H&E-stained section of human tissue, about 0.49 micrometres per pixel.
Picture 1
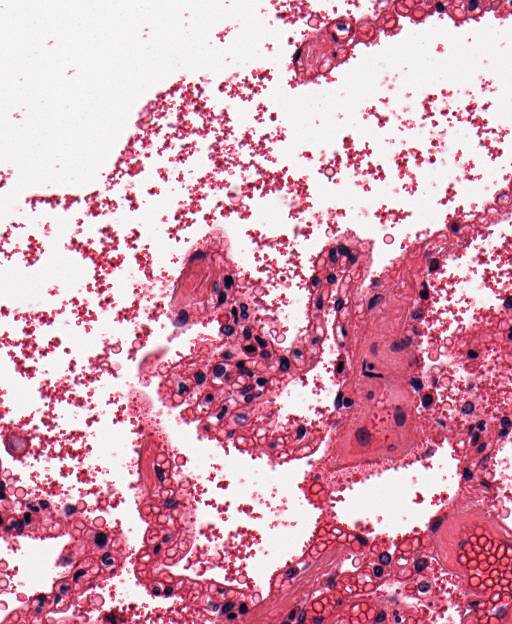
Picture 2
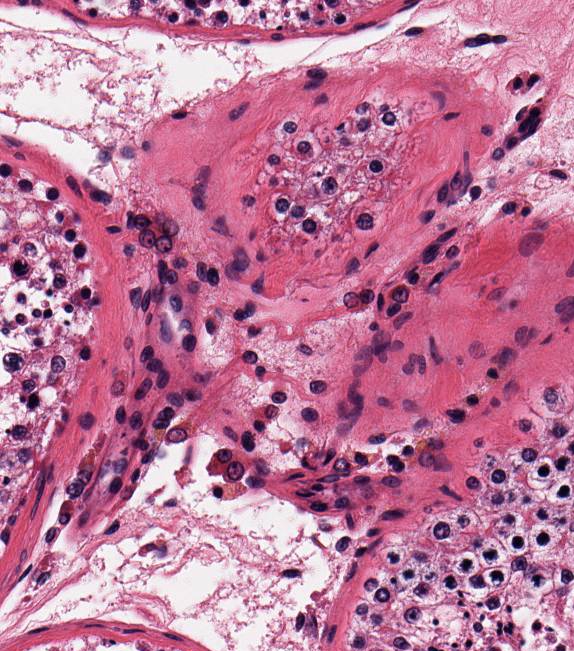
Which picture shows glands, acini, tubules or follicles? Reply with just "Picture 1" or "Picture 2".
Picture 2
